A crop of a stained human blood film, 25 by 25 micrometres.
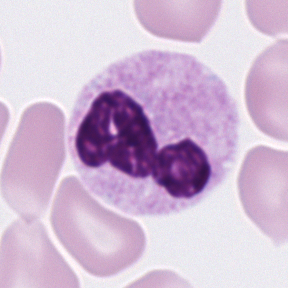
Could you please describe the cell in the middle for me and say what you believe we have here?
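See the two lobes of the nucleus, the bigger one up at the upper left and the smaller one down at the lower right. The cytoplasm's pale pinkish-lilac, with fine pink-violet granules scattered all through it. So, a segmented neutrophil.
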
